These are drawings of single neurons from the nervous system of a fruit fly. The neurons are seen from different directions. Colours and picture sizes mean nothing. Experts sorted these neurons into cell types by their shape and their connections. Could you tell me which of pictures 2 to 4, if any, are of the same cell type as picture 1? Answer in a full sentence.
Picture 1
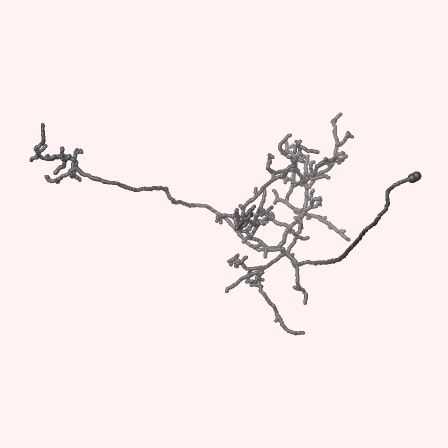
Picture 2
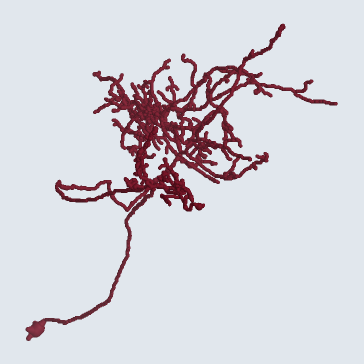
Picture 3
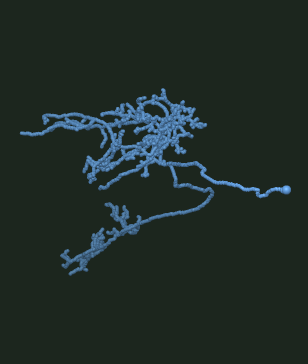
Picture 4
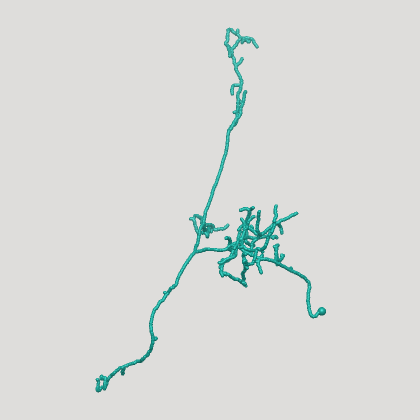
None of them is of the same cell type.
